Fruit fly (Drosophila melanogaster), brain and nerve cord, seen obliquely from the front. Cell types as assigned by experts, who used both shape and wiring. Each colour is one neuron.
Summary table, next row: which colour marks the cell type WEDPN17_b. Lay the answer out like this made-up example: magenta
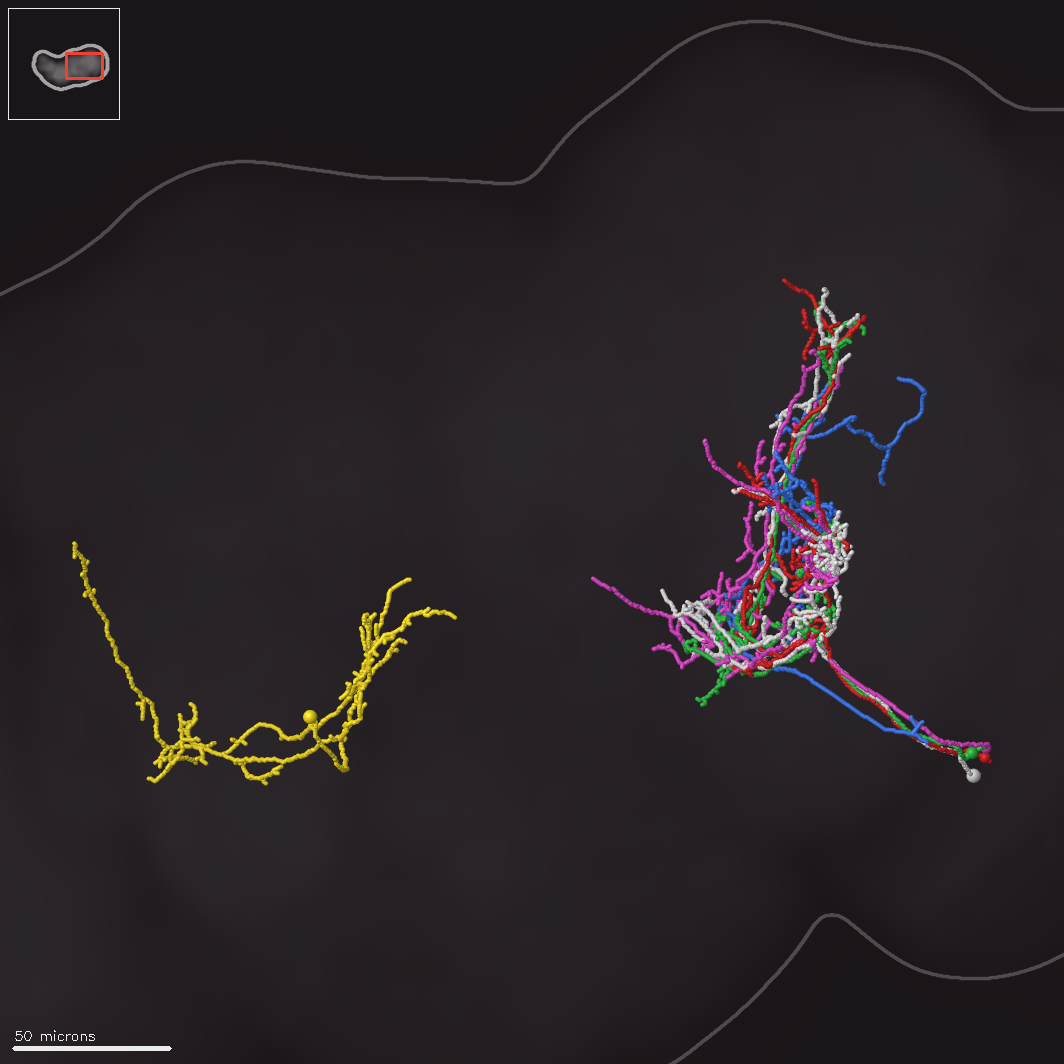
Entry: red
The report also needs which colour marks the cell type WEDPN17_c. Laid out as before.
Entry: green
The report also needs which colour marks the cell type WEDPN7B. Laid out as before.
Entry: magenta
